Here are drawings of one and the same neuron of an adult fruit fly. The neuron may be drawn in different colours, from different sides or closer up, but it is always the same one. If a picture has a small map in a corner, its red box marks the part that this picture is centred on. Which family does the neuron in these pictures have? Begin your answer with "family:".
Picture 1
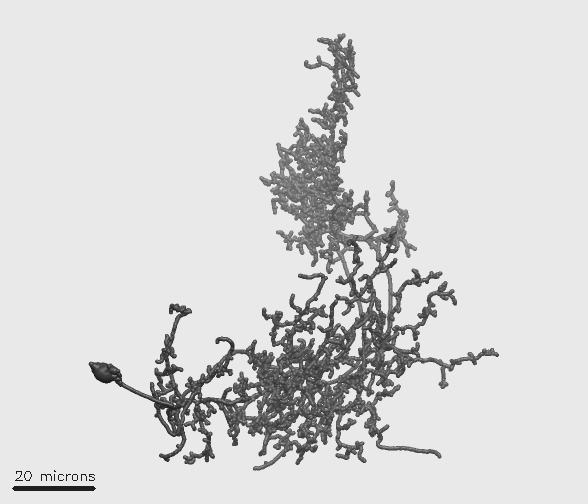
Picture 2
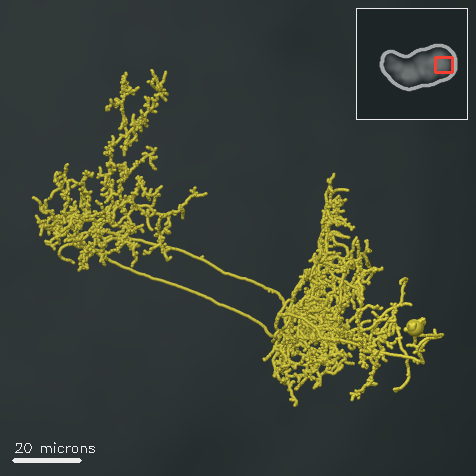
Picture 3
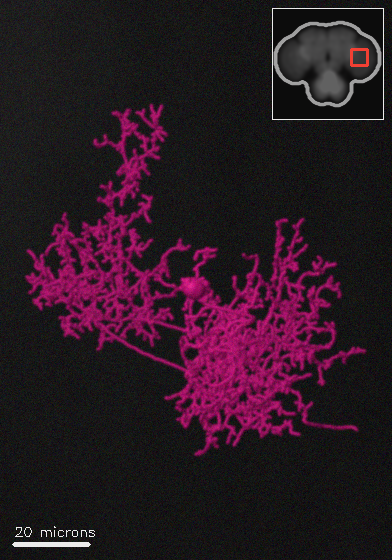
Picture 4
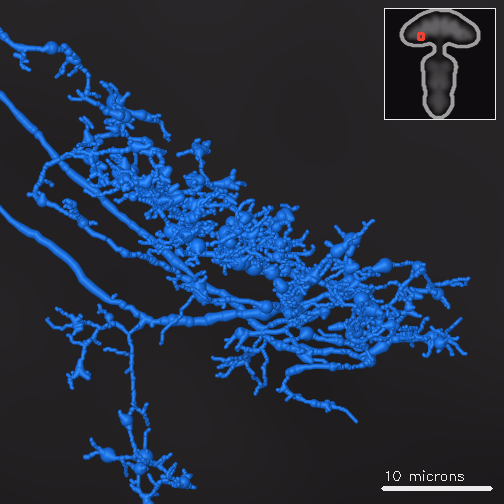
family: TmY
